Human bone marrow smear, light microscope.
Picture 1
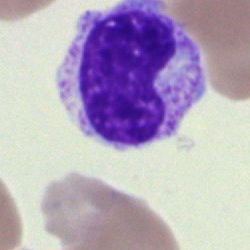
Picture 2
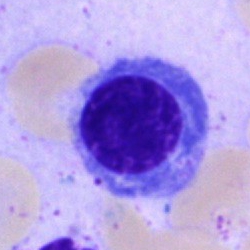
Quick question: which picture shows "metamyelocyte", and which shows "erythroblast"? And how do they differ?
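Assignment: the metamyelocyte is in picture 1 and the erythroblast in picture 2. Nucleus shape and position: in the metamyelocyte the nucleus is kidney-shaped, indented on the right, and fills most of the cell; in the erythroblast it sits off-centre, toward the left side. Chromatin: the metamyelocyte's is dark purple and coarsely clumped, with no nucleoli visible.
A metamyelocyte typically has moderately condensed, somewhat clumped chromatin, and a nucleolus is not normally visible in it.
Cytoplasm colour: pale blue-grey in the metamyelocyte, deep blue in the erythroblast.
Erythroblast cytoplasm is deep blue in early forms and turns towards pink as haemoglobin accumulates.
Cytoplasm layout: the metamyelocyte leaves a wider rim on the right than on the left, while the erythroblast has a paler band of cytoplasm against the right side of its nucleus. Granules: none are seen in the erythroblast's cytoplasm. Outline: the erythroblast's is slightly irregular and ruffled. Neighbours: red cells lie beside the metamyelocyte at the upper right and below it, and pale red cells lie close to the erythroblast on its left and lower right.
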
